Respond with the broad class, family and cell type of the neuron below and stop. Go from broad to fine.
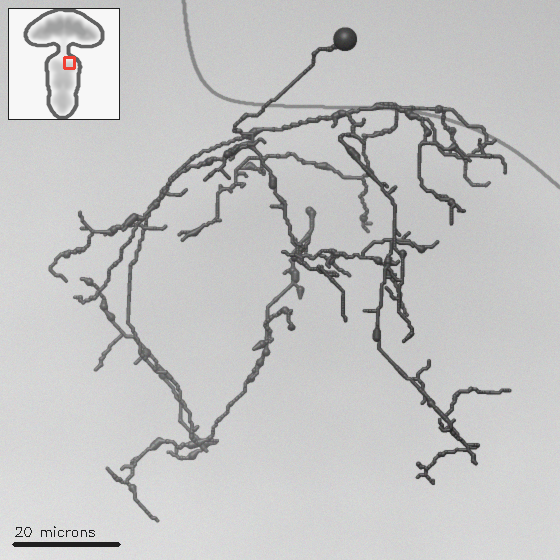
nerve-cord intrinsic neuron; hemilineage 09A; IN09A069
